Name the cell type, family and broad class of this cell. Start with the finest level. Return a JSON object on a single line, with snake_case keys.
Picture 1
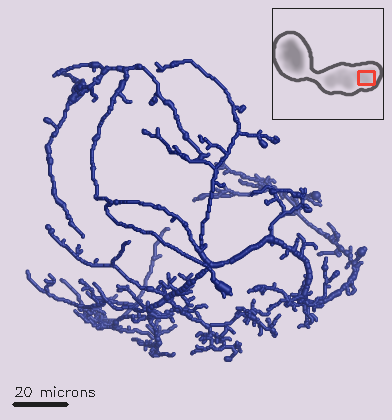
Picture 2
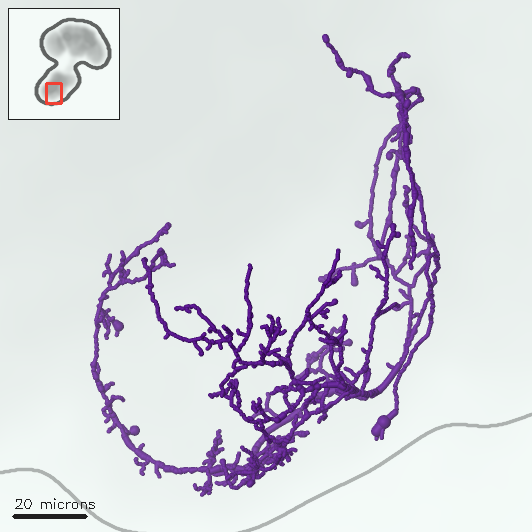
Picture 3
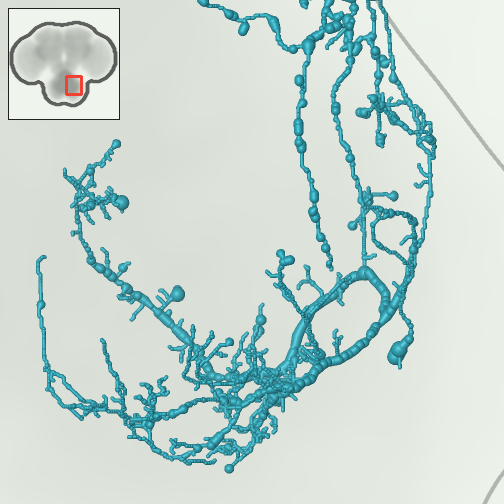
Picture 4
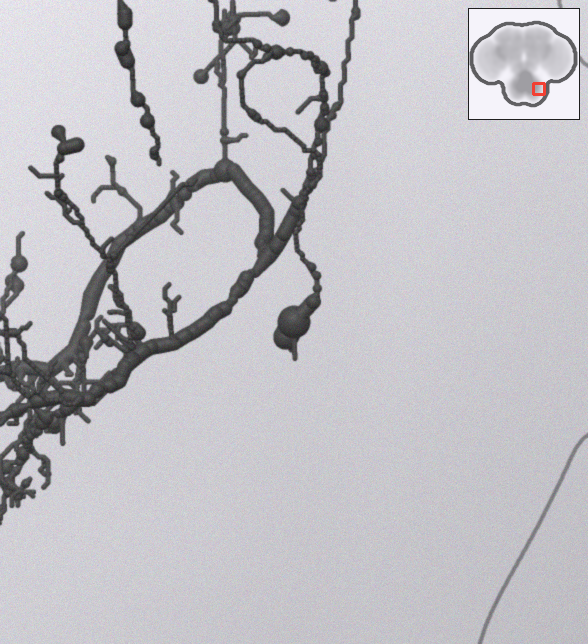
{"cell_type": "IN16B039", "family": "hemilineage 16B", "broad_class": "nerve-cord intrinsic neuron"}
